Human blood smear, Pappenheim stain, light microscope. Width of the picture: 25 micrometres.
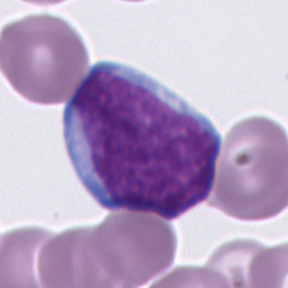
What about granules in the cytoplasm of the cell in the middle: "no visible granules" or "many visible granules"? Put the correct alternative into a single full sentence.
Granules are not seen anywhere in the cell's cytoplasm.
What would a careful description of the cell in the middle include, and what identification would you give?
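Outline first: angular, with fairly straight edges rather than a smooth round curve, and about 15 by 12 micrometres. Nucleus next: it fills about 80% of the cell's area, and its chromatin is finely mottled purple throughout, without large solid dark clumps. Cytoplasm last: pale blue, widest on the left side, where it forms a pale crescent beside the nucleus. The cell is a myeloblast.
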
